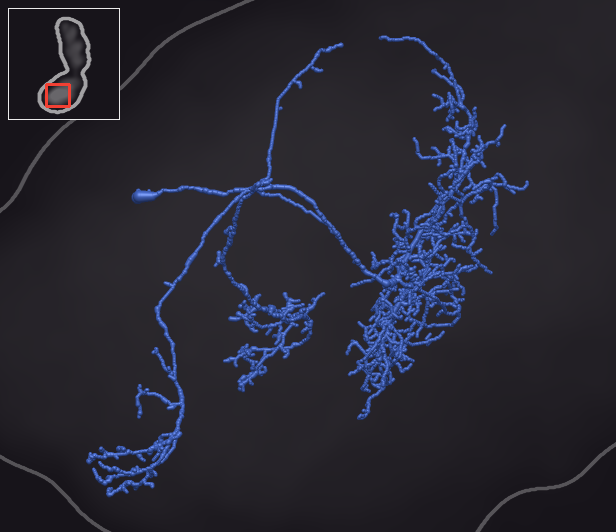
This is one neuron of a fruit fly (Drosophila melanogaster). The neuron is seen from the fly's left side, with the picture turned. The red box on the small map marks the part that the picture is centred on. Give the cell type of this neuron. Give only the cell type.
LAL130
